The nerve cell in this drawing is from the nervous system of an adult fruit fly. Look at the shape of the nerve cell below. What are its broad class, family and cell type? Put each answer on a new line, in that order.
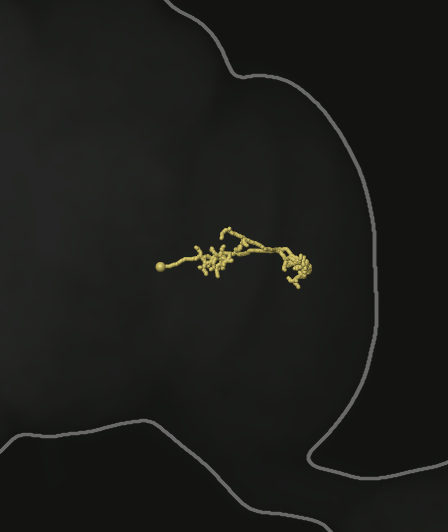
optic-lobe intrinsic neuron
TmY
TmY4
